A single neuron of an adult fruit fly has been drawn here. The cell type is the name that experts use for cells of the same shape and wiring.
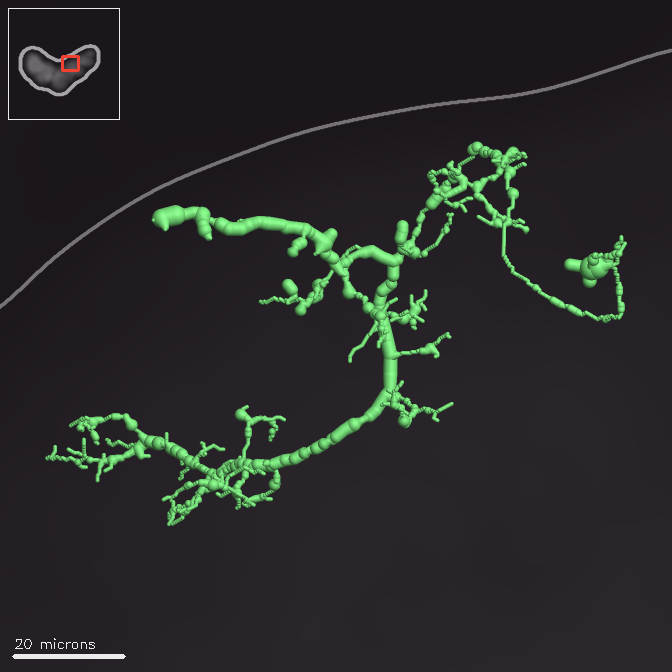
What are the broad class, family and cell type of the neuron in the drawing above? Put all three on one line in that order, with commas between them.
nerve-cord intrinsic neuron, hemilineage 03B, IN03B061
